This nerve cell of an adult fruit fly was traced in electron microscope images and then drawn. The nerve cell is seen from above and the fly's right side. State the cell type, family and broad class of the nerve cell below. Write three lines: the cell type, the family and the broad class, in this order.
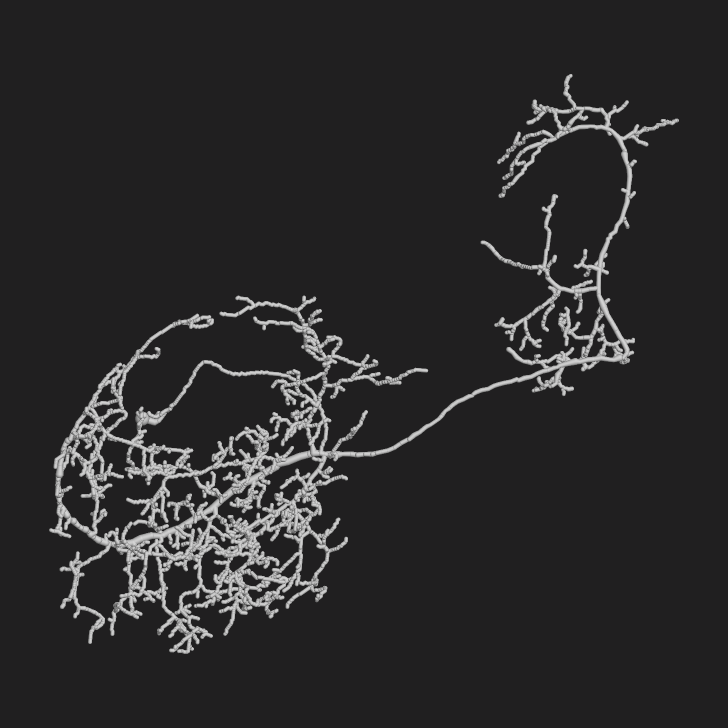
IN09A004
hemilineage 09A
nerve-cord intrinsic neuron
